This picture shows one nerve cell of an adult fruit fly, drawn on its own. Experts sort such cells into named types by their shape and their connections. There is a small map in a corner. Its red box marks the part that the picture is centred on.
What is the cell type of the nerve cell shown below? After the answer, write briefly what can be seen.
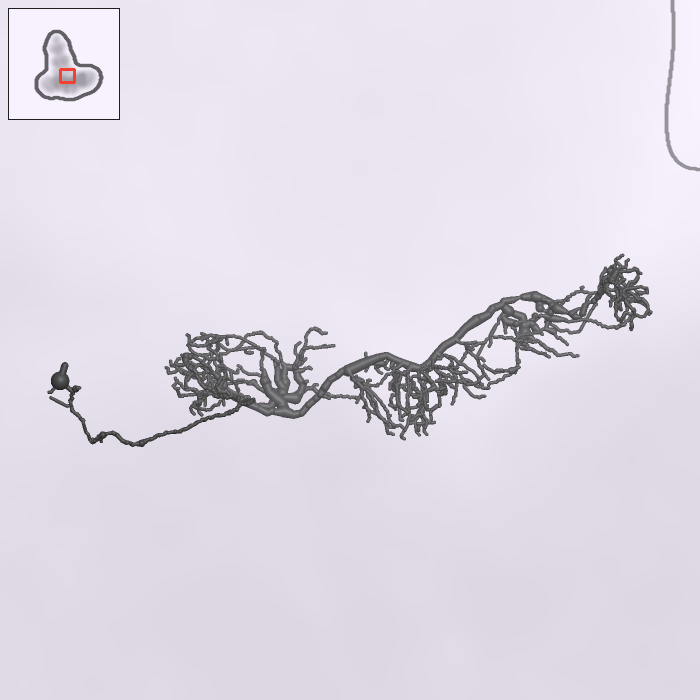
It is of cell type Delta7. It is a central-brain intrinsic neuron. Its cell body lies on the left of the picture. Dozens of branch ends can be seen.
